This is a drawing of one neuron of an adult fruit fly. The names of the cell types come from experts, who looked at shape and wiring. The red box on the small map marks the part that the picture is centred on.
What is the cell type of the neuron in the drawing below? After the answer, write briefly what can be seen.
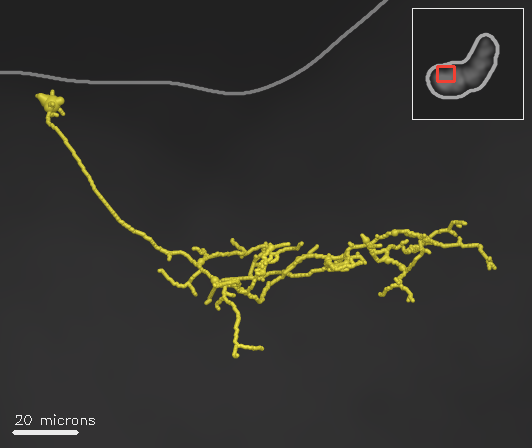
Its cell type is CL173. Its broad class is central-brain intrinsic neuron. From left to right in the picture it spans about 150 microns. Dozens of branch ends can be seen.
